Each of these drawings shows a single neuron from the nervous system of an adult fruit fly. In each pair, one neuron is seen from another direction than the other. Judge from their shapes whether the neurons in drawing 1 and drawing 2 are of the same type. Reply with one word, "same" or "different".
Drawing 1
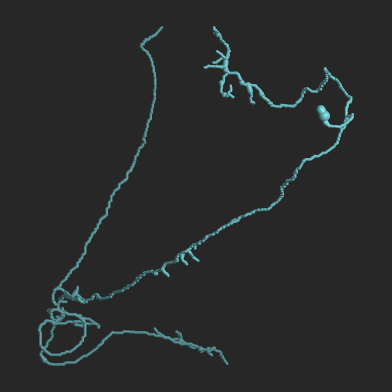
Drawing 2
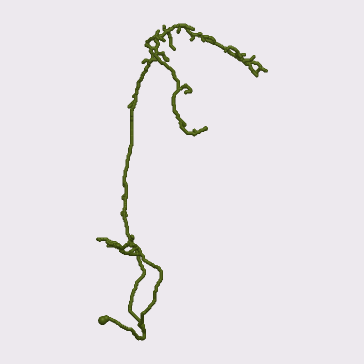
same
